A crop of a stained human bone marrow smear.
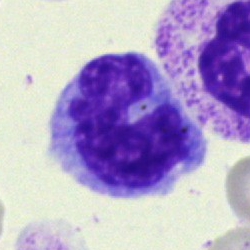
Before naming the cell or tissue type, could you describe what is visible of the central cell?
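The outline is roughly round, with a slightly uneven edge. A deep indentation marks the nucleus, its notch opening toward the right side. Its chromatin is dark purple and coarsely clumped, with paler patches in between. The cytoplasm is pale greyish-blue. This is a monocyte.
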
